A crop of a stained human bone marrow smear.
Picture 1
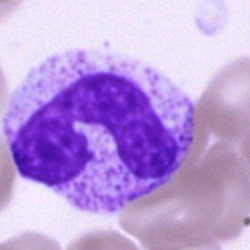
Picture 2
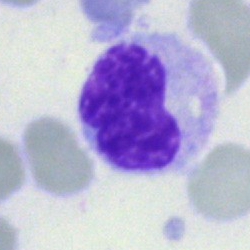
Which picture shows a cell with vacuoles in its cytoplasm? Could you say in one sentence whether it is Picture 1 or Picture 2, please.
For the cell in picture 2, its cytoplasm holds one or more clear vacuoles.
